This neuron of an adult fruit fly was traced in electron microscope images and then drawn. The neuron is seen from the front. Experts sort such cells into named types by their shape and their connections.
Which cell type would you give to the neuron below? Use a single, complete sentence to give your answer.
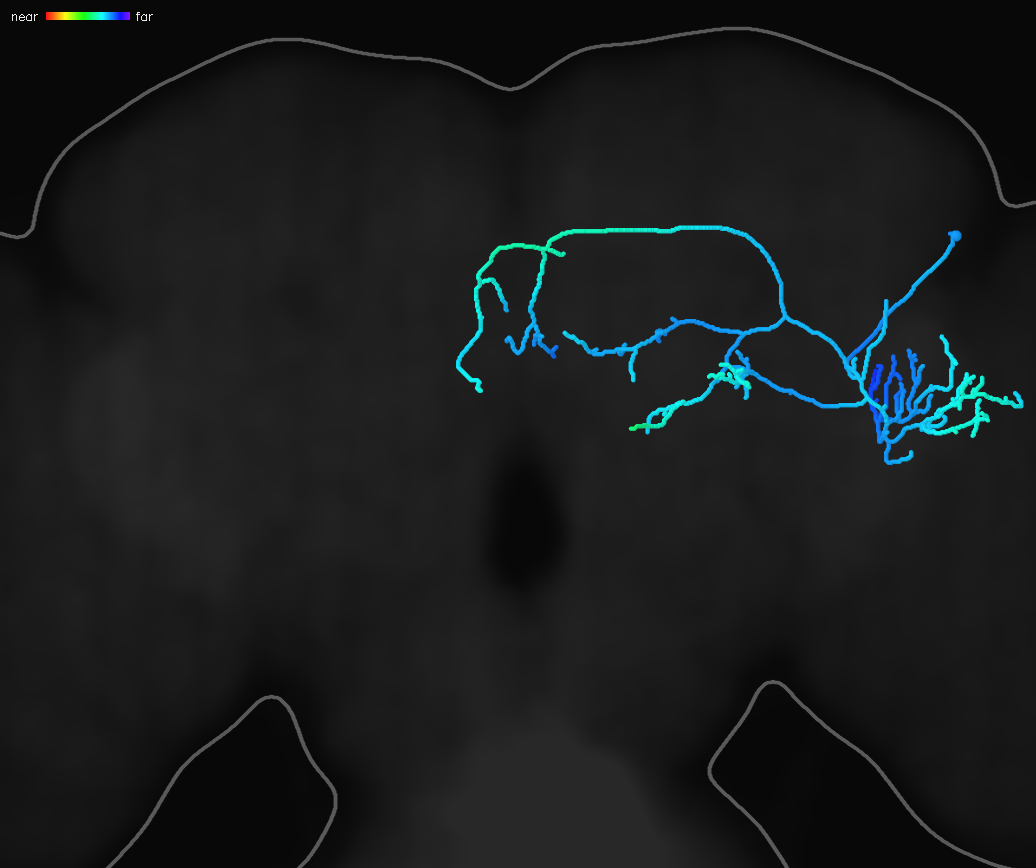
The neuron here is of the cell type LC36.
